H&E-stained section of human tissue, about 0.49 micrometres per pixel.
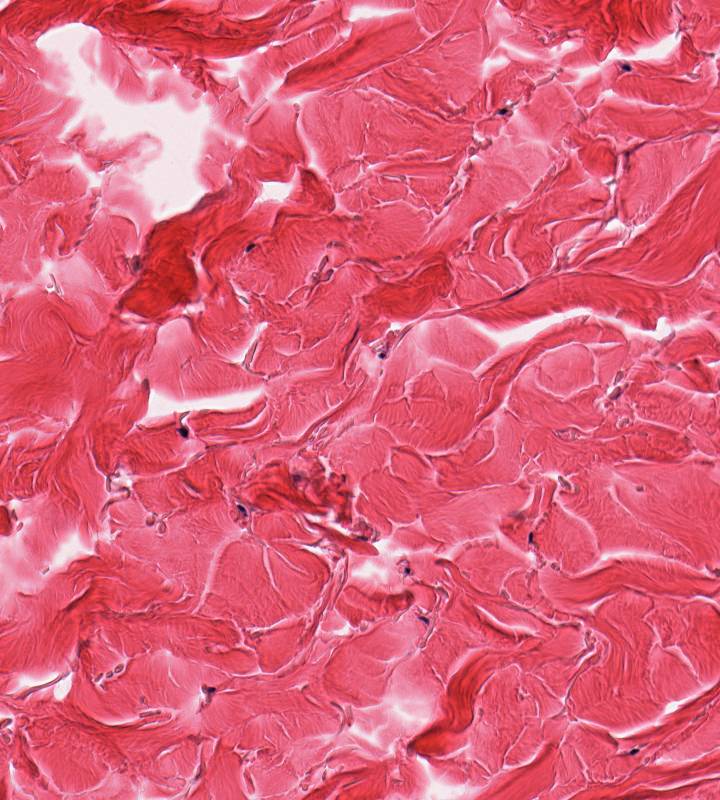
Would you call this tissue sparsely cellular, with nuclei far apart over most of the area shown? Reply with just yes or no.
Yes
